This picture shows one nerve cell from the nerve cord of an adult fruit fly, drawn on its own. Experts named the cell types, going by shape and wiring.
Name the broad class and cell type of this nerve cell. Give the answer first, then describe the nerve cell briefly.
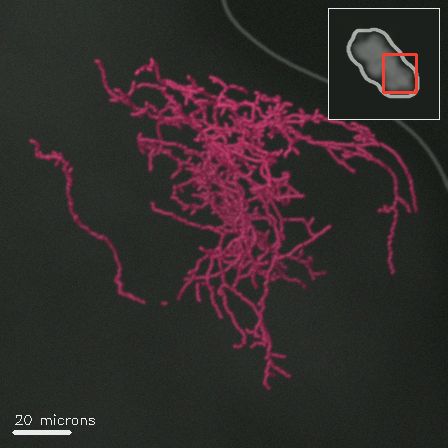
Its broad class is nerve-cord intrinsic neuron. Its cell type is INXXX294. By the scale bar it is about 140 microns wide in this view. The picture shows dozens of branch ends.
